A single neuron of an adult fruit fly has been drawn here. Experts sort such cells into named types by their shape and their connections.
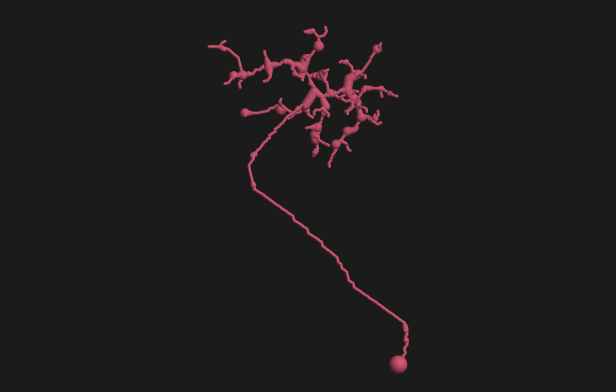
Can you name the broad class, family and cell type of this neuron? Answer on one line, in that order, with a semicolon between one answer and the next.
optic-lobe intrinsic neuron; Dm; Dm15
